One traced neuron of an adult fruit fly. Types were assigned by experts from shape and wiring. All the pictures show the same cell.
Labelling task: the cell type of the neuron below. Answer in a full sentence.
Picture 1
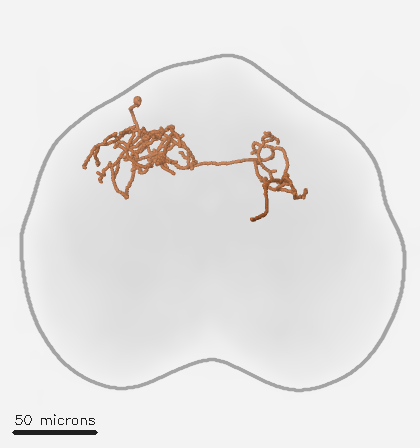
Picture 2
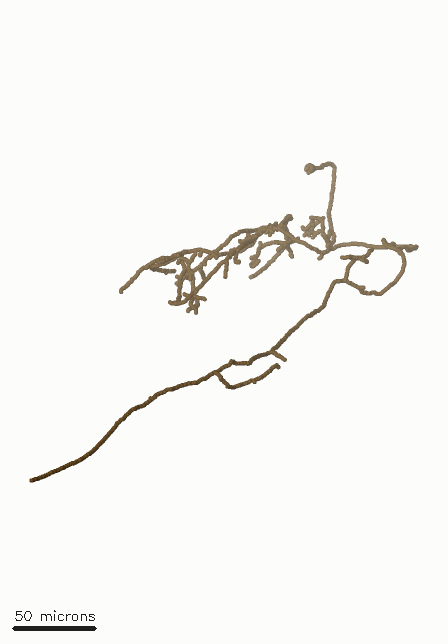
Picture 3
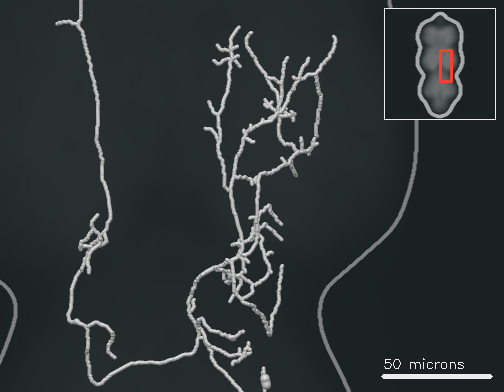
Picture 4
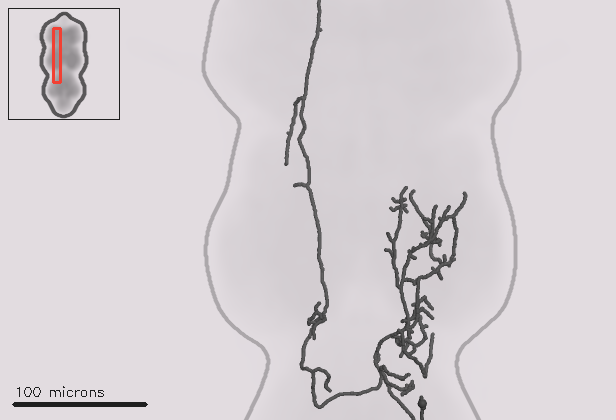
The cell type is AN19B046.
